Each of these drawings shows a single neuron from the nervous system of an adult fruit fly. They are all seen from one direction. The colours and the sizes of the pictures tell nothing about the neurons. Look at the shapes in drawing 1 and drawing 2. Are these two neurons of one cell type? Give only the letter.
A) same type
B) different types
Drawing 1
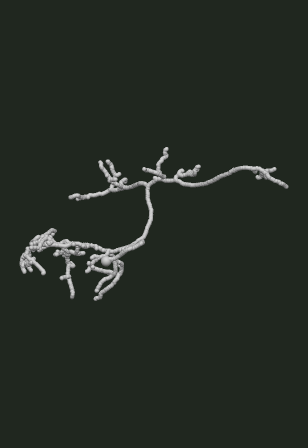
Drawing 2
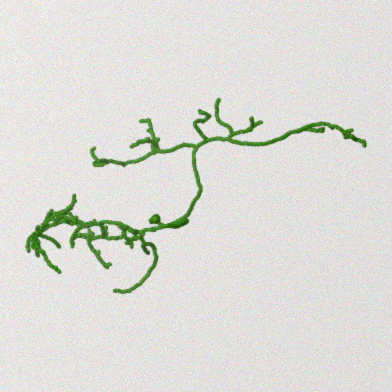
A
